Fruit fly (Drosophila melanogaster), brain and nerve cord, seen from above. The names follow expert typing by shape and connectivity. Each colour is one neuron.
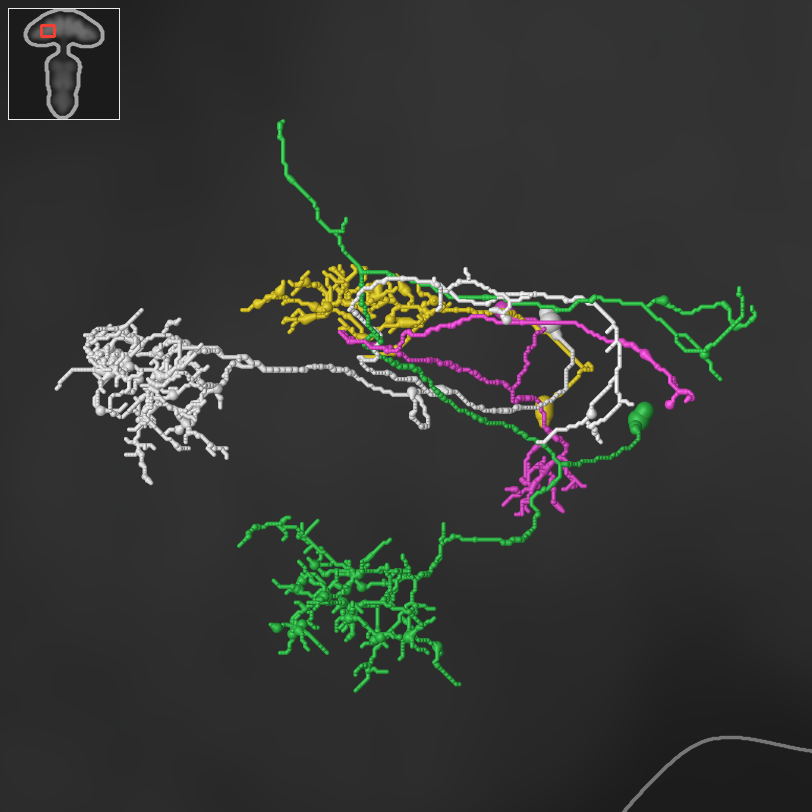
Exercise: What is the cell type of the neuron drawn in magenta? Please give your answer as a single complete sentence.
This particular neuron has the cell type LC30.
